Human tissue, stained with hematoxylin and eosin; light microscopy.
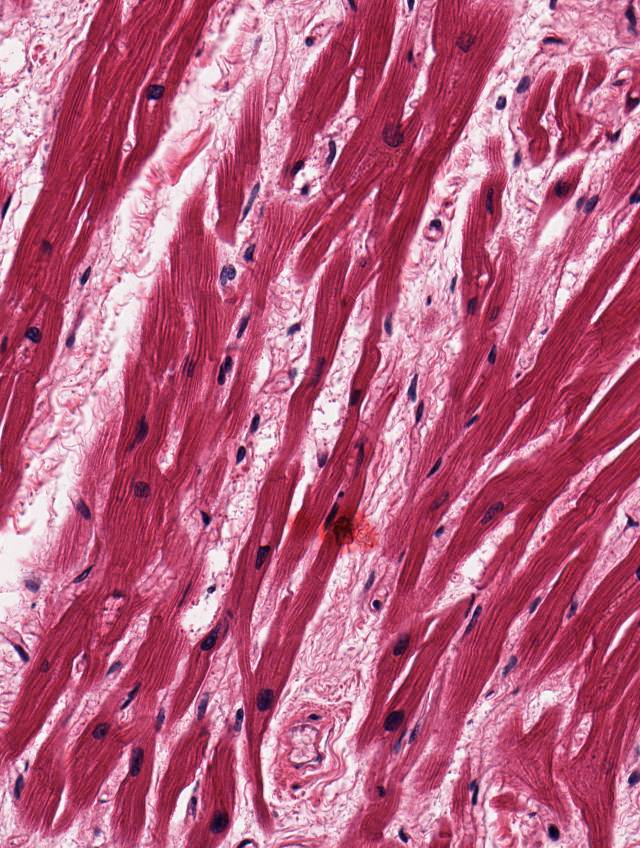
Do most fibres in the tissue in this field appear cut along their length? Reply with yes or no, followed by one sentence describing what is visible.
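Yes. Elongated muscle fibres run diagonally from lower left to upper right across the whole field.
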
